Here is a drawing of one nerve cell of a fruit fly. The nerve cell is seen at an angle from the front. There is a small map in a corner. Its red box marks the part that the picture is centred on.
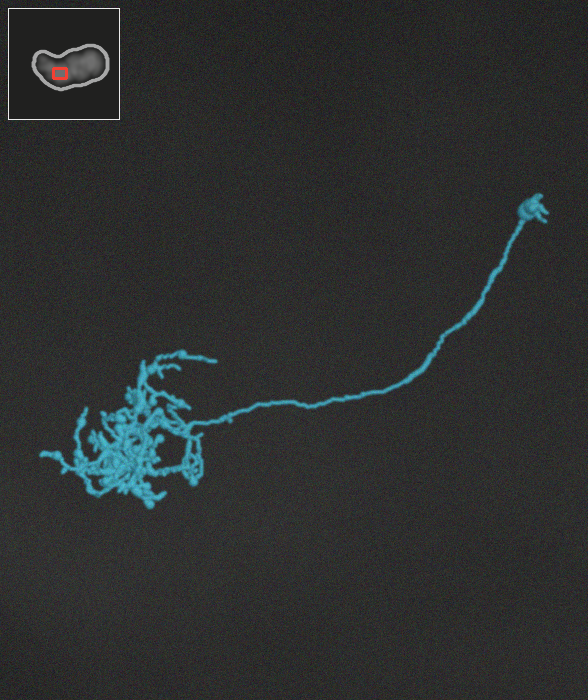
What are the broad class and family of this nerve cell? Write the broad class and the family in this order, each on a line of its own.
nerve-cord intrinsic neuron
hemilineage 09A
